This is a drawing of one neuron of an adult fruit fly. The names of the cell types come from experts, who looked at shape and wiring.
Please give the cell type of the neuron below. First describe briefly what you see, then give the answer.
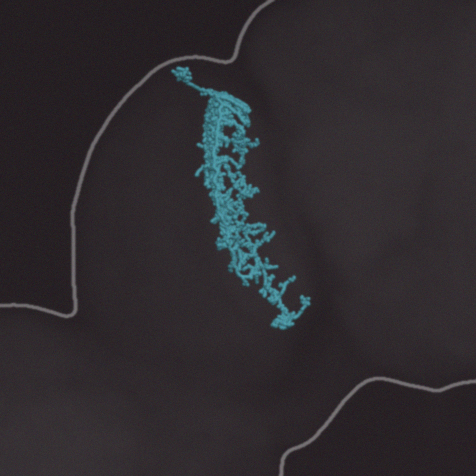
In this view it is taller than it is wide. It is an optic-lobe intrinsic neuron. It is of cell type Li37.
